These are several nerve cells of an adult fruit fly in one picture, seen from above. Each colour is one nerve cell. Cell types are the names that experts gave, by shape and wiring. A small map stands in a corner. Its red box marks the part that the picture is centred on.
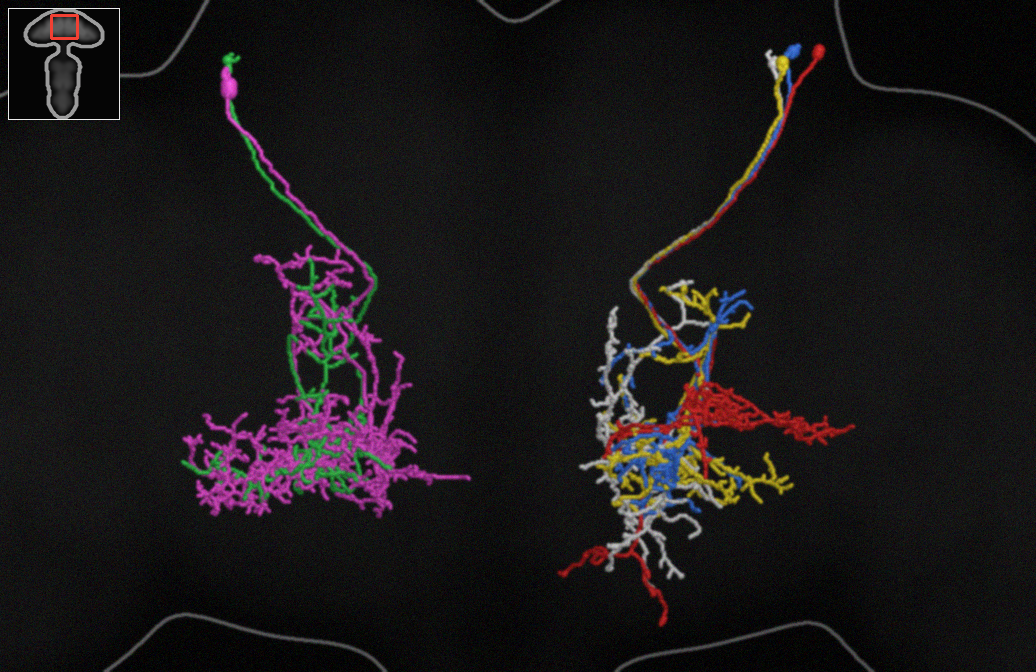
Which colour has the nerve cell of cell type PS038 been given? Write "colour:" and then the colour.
colour: red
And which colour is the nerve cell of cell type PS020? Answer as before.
colour: magenta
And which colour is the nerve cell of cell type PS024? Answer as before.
colour: white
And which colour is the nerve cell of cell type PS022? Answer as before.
colour: green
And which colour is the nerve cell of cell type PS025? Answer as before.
colour: blue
